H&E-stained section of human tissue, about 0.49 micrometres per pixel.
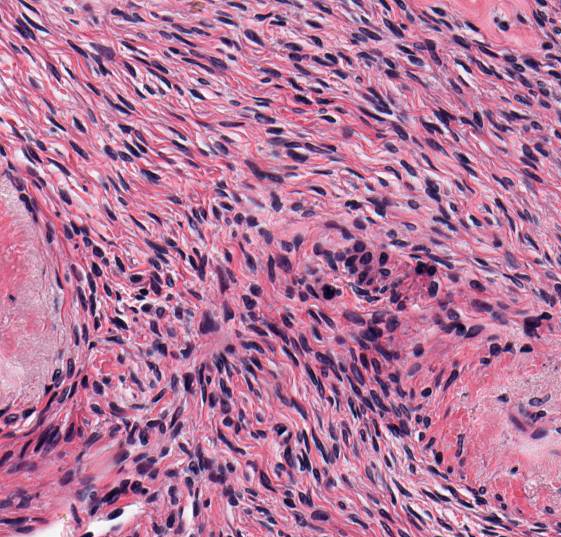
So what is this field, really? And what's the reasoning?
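Answer: ovarian cortex. Spindle cells fill the field, running in wavy, streaming fascicles.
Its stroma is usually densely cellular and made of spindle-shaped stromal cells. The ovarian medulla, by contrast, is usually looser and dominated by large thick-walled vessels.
Most nuclei are elongated, spindle-shaped and dark-staining. The cytoplasm is scant and pink, without distinguishable cell borders. Fine pink collagen fibres lie between the cells, running with them.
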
